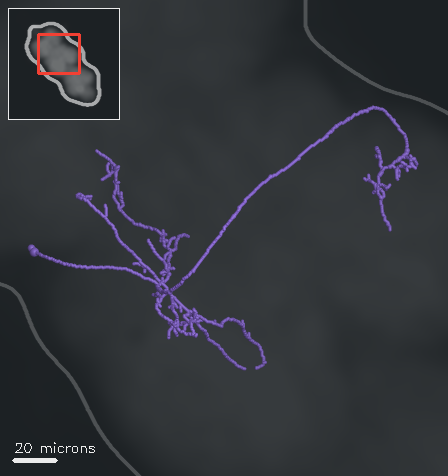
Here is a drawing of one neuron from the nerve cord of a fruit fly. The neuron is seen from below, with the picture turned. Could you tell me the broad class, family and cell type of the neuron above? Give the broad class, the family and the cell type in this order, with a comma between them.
nerve-cord intrinsic neuron, hemilineage 01A, IN01A070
